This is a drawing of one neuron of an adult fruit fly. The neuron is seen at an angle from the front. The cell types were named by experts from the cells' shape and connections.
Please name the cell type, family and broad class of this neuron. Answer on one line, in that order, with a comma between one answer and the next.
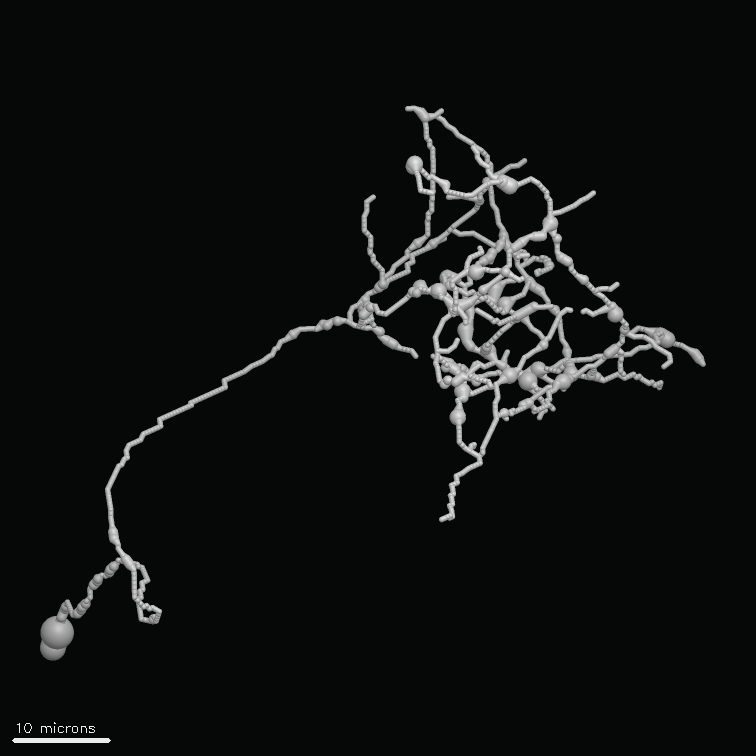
SAD030, hemilineage WEDa1, central-brain intrinsic neuron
